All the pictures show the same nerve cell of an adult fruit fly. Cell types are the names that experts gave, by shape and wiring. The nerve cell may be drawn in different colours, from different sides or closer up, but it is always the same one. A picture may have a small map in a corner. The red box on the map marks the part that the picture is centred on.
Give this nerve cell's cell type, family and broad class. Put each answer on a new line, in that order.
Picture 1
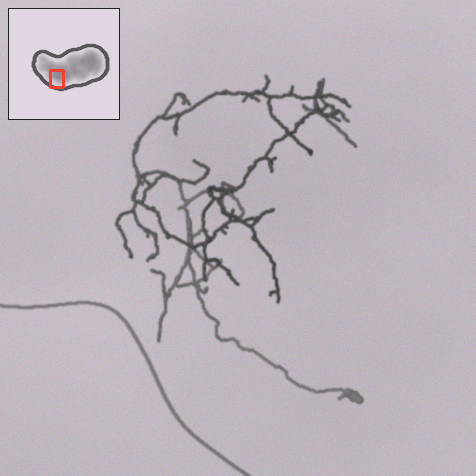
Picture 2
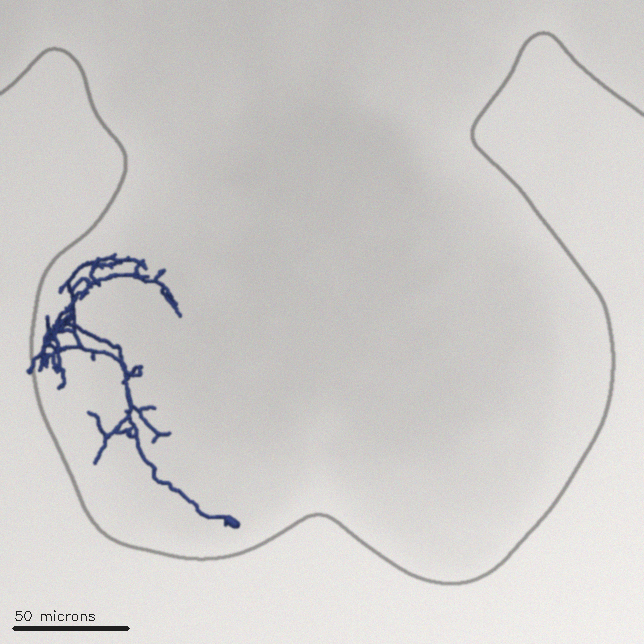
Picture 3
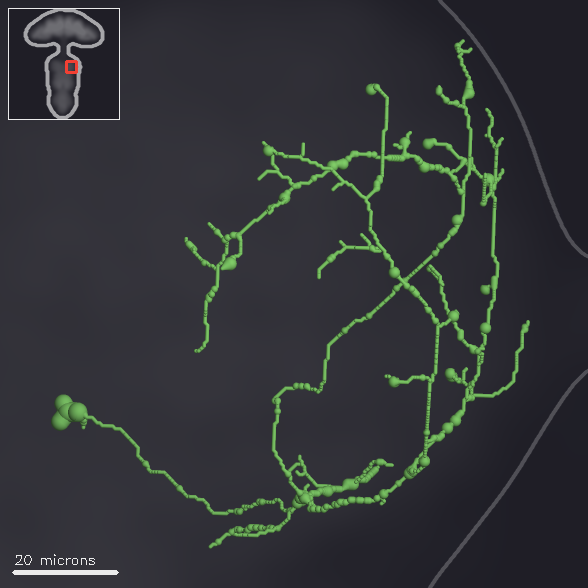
IN04B101
hemilineage 04B
nerve-cord intrinsic neuron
